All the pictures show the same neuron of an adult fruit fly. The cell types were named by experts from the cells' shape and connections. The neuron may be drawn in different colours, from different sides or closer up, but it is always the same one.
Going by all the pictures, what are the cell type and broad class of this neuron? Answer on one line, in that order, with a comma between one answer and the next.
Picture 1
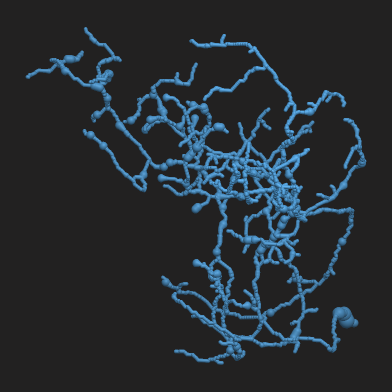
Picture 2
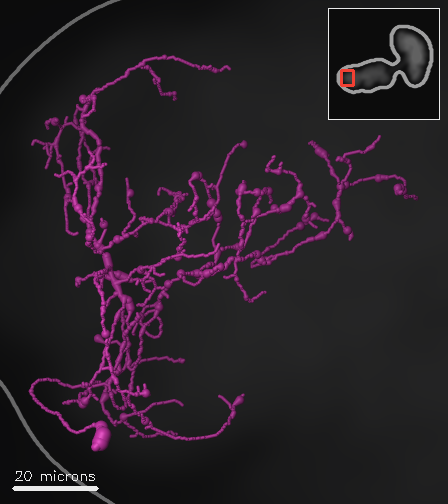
INXXX421, nerve-cord intrinsic neuron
